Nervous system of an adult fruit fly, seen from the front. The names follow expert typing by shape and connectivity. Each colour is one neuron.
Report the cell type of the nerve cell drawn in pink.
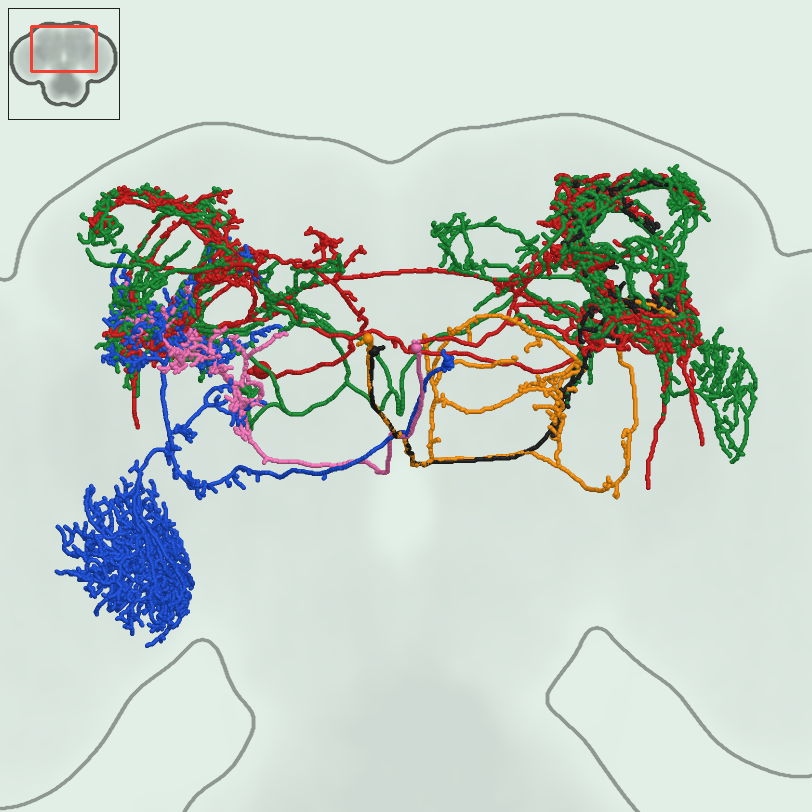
CB1510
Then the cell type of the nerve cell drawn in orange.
CB0142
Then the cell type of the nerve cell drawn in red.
CL357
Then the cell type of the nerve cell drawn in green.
5-HTPMPV01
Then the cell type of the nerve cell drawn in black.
CB1056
